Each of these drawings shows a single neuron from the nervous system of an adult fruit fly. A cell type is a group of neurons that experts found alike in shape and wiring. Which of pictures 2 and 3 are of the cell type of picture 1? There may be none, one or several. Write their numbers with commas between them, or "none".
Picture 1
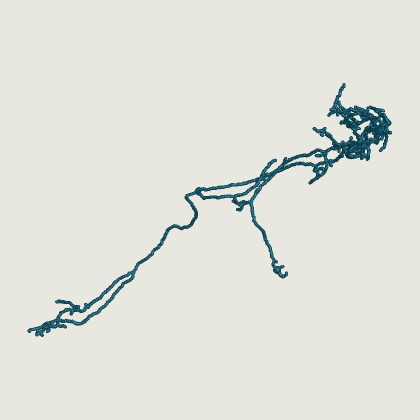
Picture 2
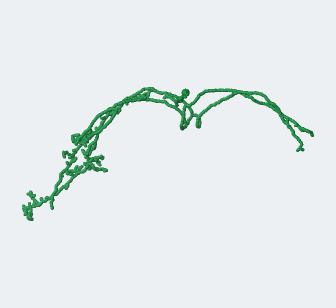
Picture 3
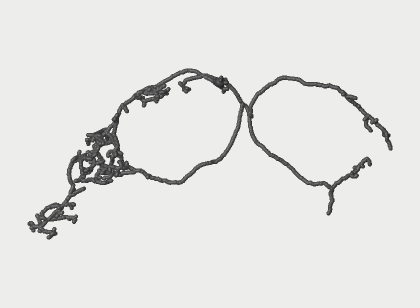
2, 3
